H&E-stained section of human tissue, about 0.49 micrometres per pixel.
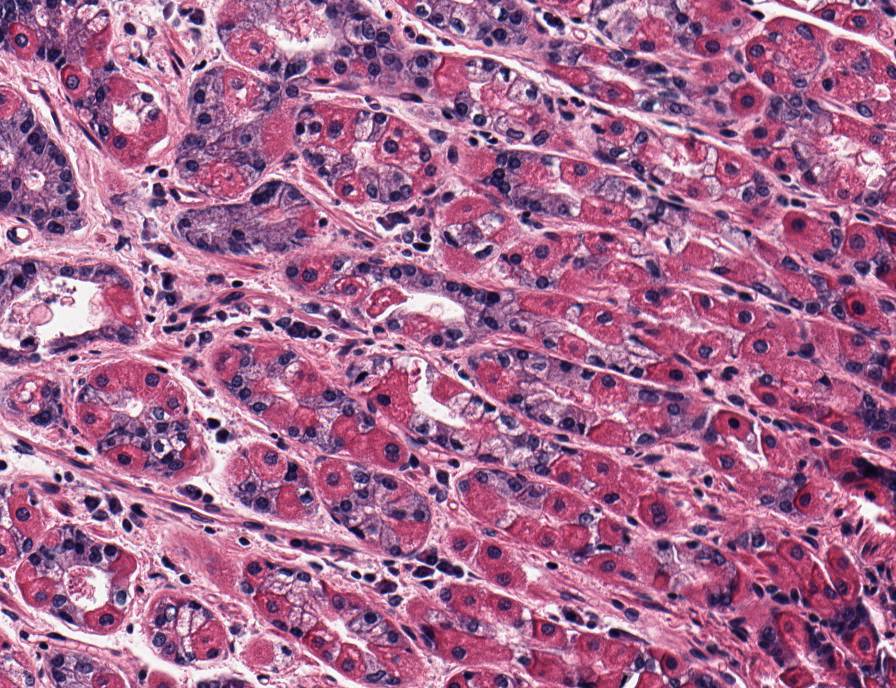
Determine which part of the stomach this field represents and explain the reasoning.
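Part: fundic glands. Parietal cells numerous throughout the glands; bright pink cytoplasm, single round central nucleus. Chief cells, purple-blue and granular, in clusters between them.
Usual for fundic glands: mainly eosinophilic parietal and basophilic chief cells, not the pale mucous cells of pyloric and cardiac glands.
Stroma scant: thin pink strands, small dark elongated nuclei.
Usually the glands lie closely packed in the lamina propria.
No fat cells.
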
